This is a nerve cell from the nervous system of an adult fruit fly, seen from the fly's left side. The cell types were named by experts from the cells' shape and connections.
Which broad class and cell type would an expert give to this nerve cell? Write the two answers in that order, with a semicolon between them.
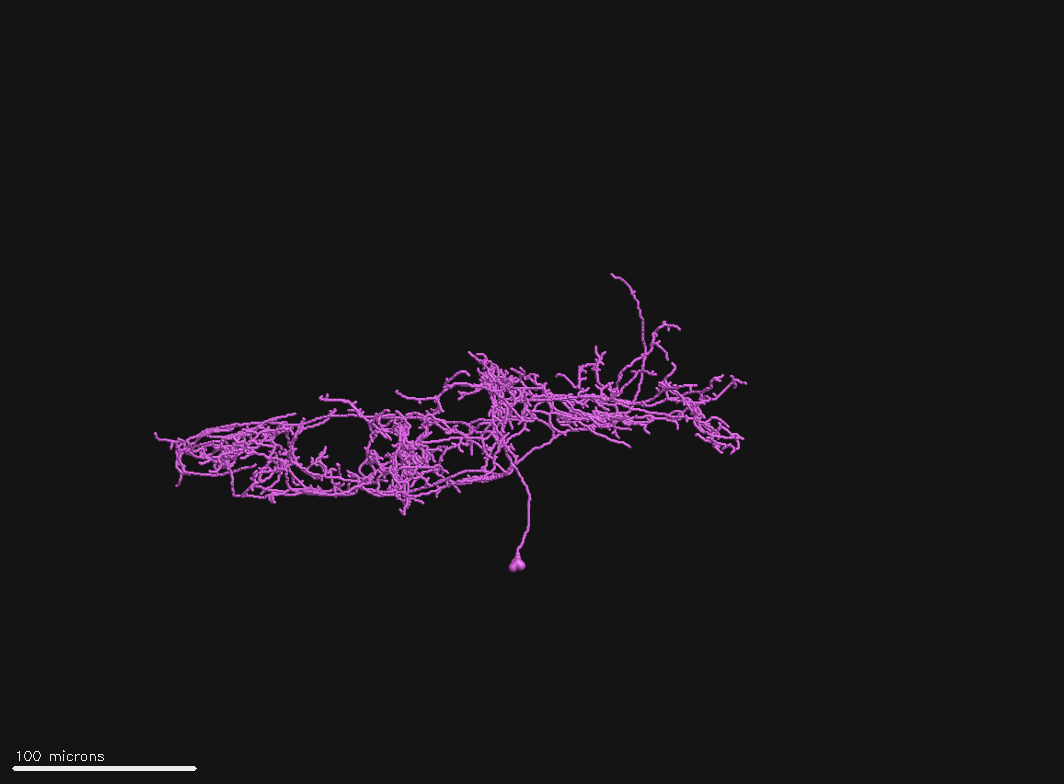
nerve-cord intrinsic neuron; INXXX056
